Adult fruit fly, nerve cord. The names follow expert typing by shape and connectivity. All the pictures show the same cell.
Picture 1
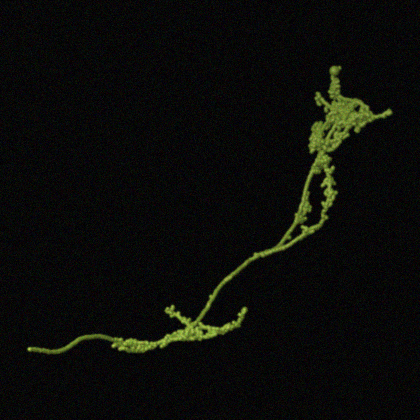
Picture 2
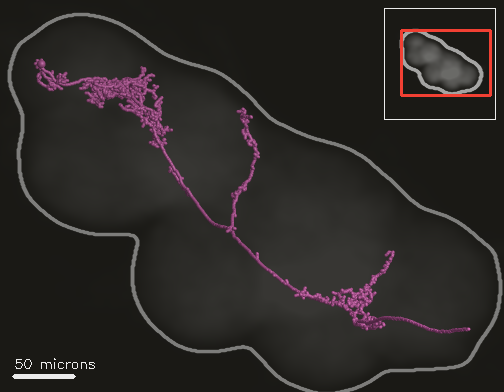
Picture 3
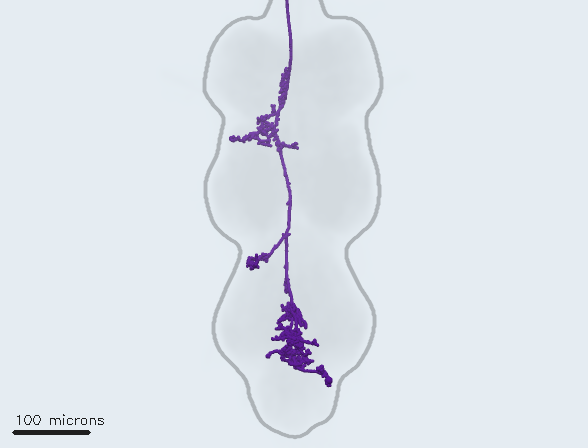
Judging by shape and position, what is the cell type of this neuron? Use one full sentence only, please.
The cell type that fits this neuron is AN05B053.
